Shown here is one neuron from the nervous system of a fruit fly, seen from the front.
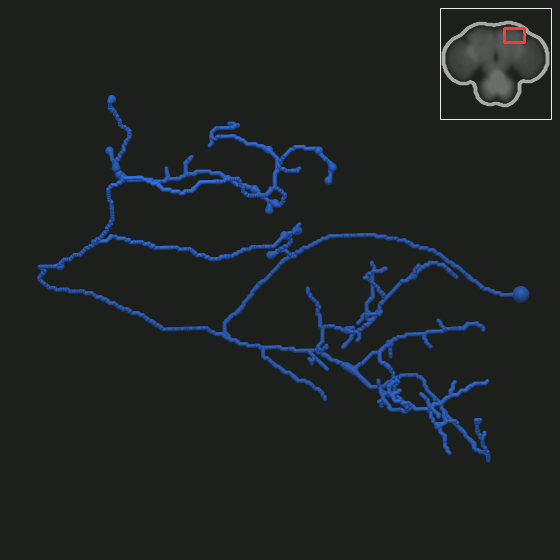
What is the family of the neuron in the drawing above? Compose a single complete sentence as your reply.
Family-wise, the neuron is hemilineage DL1_dorsal.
